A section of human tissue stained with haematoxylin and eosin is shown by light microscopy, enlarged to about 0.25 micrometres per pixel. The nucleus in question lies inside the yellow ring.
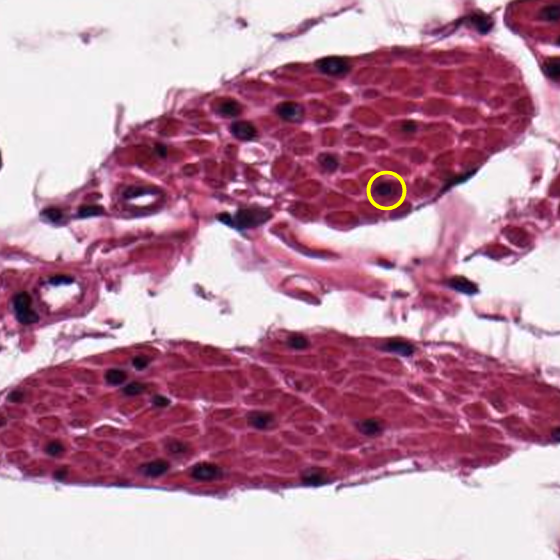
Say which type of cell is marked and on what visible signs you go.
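This is a smooth muscle cell. The nucleus is round and dark and sits in the middle of the cell's cut face. The cytoplasm is pink-red and smooth, filling a rounded-polygonal outline edged by a thin pale line. The cell is cut across and packed edge to edge with other cut-across profiles, forming a bundle. It lies near the lower edge of that bundle, with pale loose tissue just below.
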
